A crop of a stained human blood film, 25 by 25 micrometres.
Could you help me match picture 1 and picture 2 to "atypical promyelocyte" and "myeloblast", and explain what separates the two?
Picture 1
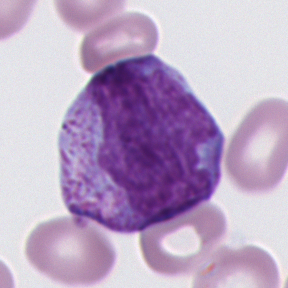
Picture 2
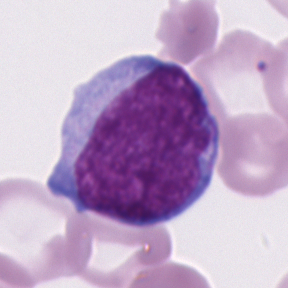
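In picture 1 you see an atypical promyelocyte, and in picture 2 a myeloblast. The clearest difference lies in the granules: fine reddish-purple granules are scattered through the cytoplasm on the left side of the atypical promyelocyte, while none are visible in the myeloblast.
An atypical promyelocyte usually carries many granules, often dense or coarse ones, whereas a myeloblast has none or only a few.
The cytoplasm also differs in colour and placement: in the atypical promyelocyte it is pale lilac-blue and runs as a band chiefly along the left side, while in the myeloblast it is blue and forms a broad crescent on the upper-left side. The myeloblast is about 15 micrometres across, and its nucleus fills about 70% of the cell's area.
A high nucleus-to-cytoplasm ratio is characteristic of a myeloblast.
The atypical promyelocyte has an angular outline with several nearly straight edges. The myeloblast's cytoplasm contains no vacuoles. Red cells touch the atypical promyelocyte at its upper and lower edges, and they press against the myeloblast on its right and lower sides.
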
